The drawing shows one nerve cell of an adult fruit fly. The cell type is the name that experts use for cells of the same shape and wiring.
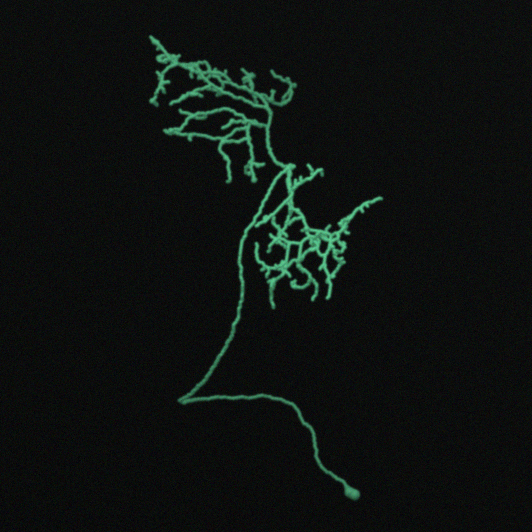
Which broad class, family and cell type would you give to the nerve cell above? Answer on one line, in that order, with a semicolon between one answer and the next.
central-brain intrinsic neuron; hemilineage LALv1_dorsal; FB2K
